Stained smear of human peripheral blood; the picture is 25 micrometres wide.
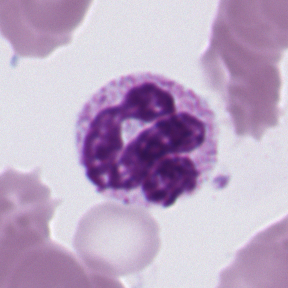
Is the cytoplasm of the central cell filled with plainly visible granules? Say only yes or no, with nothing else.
Yes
